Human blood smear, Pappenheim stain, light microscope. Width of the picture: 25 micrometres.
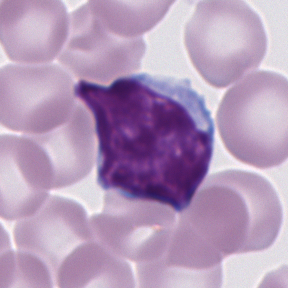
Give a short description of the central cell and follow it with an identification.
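First, the outline: irregular and angular rather than round. Second, the shape: the cell tapers to a pointed extension toward the upper left. Third, the nucleus: irregular, filling nearly the whole cell. Fourth, the cytoplasm: no vacuoles seen. The cell is a typical lymphocyte.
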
